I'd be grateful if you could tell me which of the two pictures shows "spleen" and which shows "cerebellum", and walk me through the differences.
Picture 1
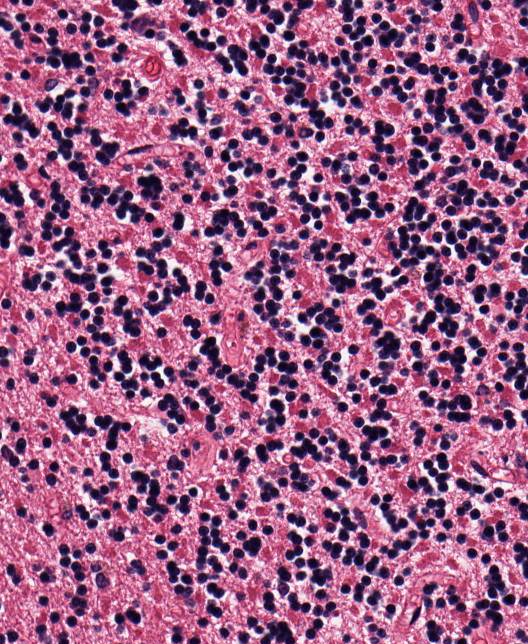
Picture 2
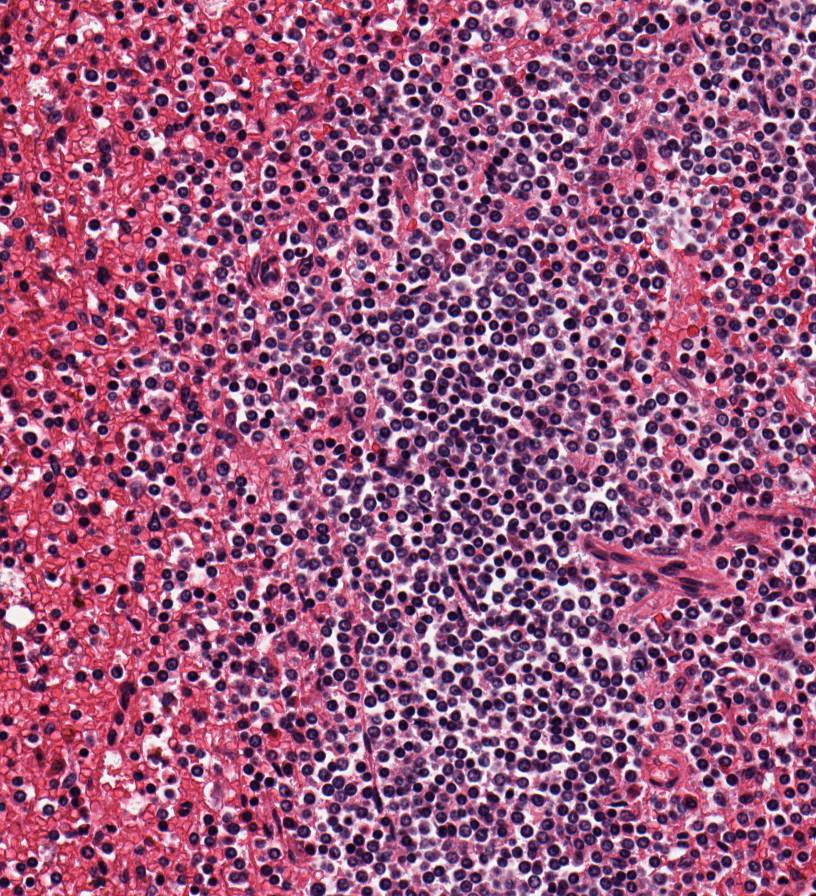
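Picture 1 is cerebellum; picture 2 is spleen. In the cerebellum, small dark nuclei crowd most of the field in irregular clusters and cords; they are round, dense and very uniform in size, with almost no cytoplasm around them. Small irregular pink islets of fine fibrillary material without nuclei lie between the clusters. In the spleen, a pink zone on the left, where nucleated cells lie scattered among abundant red blood cells, adjoins a denser purple central zone of packed small lymphocytes with round, dark nuclei and scant cytoplasm.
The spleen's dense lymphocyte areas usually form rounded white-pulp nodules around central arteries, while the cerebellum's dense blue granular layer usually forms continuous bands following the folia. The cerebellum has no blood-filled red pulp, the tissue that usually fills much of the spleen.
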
